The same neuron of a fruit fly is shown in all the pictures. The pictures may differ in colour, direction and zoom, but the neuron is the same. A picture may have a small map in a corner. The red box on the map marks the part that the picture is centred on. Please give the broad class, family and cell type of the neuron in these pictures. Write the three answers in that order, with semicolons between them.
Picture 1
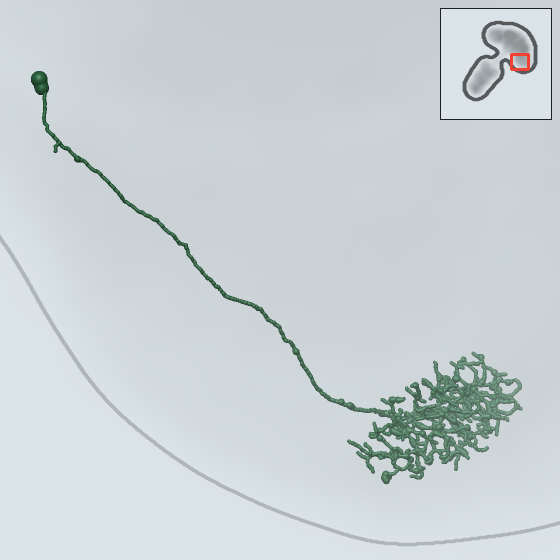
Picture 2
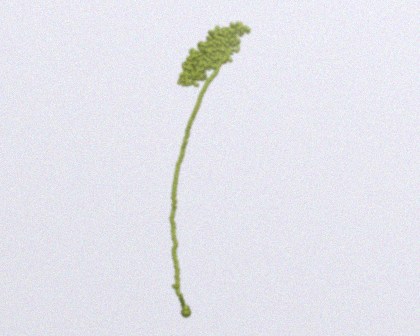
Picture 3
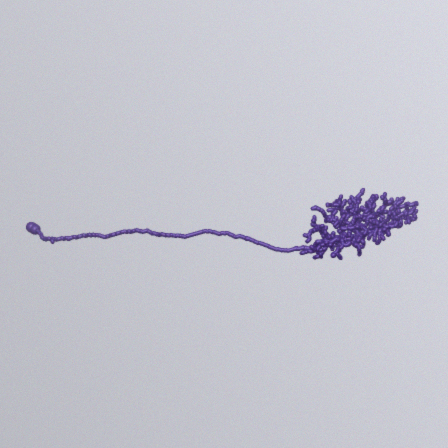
optic-lobe intrinsic neuron; Pm; Pm1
